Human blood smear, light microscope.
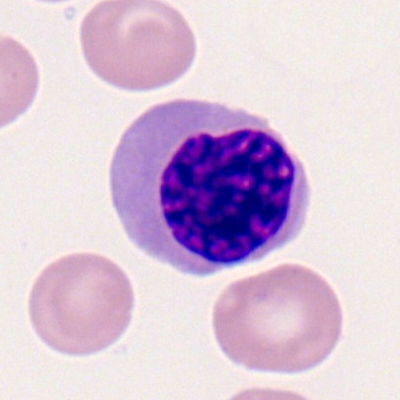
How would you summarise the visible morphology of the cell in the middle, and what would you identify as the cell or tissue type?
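Checking position first, the nucleus lies off-centre toward the right side of the cell. Checking its interior, no nucleoli can be seen. Turning to the cytoplasm, it is pale lavender-blue, broadest on the left side, and shows no visible granules. This cell is an erythroblast.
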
